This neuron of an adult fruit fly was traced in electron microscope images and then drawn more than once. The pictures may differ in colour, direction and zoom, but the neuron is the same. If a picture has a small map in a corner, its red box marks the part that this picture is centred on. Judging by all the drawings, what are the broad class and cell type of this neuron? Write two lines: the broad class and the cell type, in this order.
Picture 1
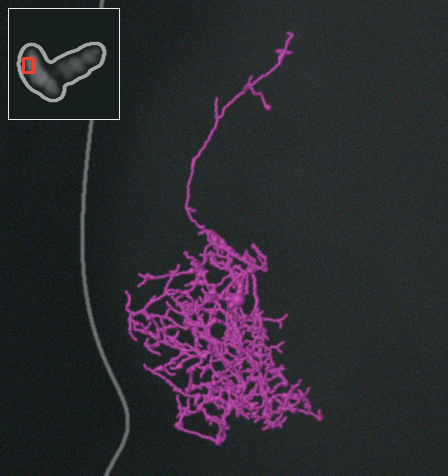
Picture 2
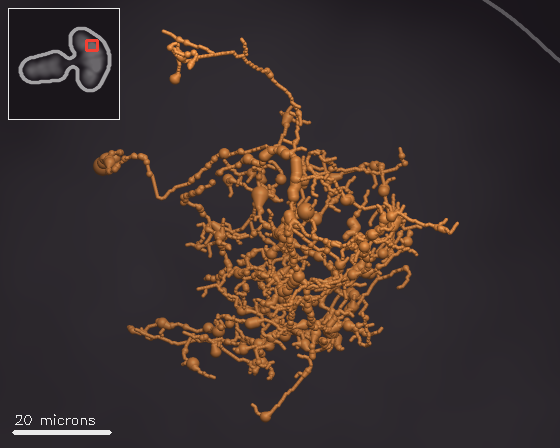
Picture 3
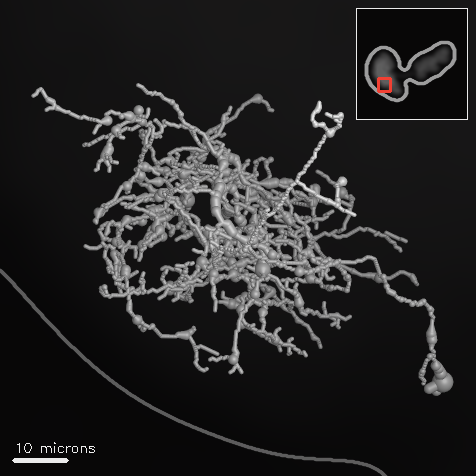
central-brain intrinsic neuron
CB2684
